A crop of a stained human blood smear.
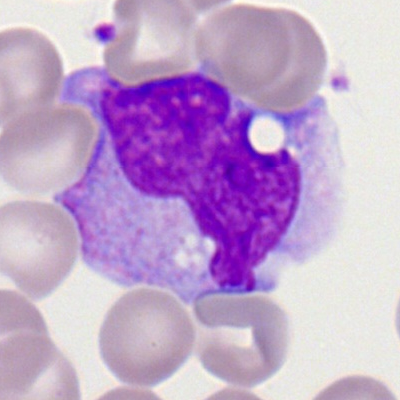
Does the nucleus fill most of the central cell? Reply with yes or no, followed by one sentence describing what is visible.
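No. The cytoplasm is abundant and is widest on the left side of the nucleus.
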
